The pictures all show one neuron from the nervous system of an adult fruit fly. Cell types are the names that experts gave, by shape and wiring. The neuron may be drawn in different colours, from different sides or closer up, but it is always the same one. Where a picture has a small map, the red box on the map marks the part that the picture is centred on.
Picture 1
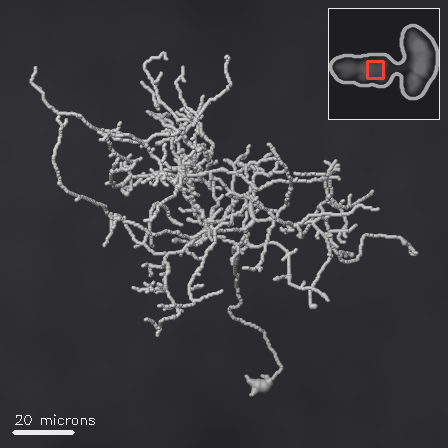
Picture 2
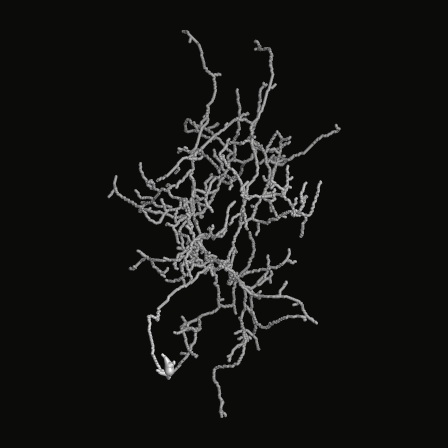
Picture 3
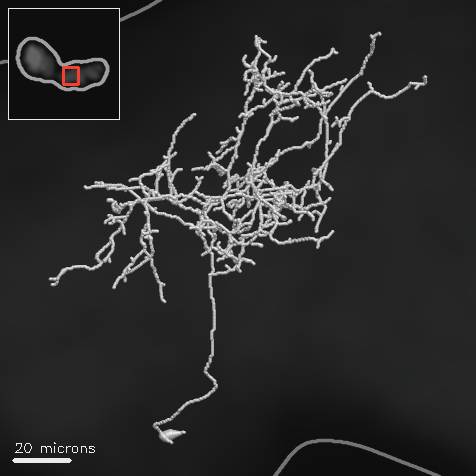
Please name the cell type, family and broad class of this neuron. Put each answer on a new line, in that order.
IN00A043
hemilineage 00A
nerve-cord intrinsic neuron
